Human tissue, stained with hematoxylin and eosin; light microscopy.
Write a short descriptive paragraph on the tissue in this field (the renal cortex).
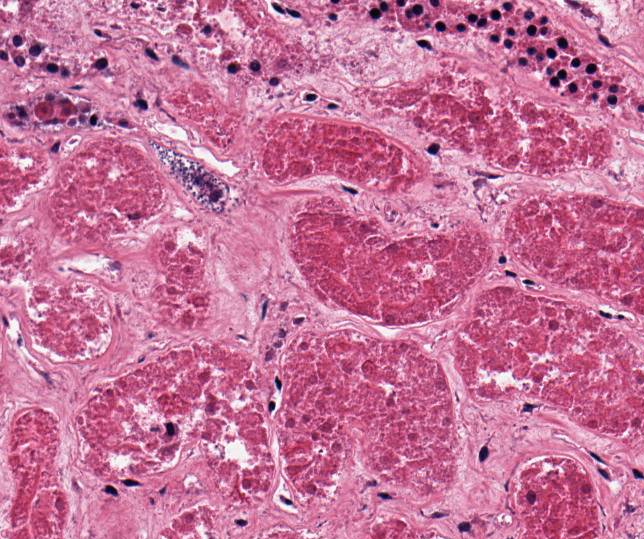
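Notice how the field is built of rounded to oval nests of deeply eosinophilic granular material, separated by thin bands of paler pink fibrous stroma. Inside, nuclei are sparse; granular pink-red material mostly fills the nests. The stroma holds scattered dark, spindle-shaped nuclei. No fat cells appear.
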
